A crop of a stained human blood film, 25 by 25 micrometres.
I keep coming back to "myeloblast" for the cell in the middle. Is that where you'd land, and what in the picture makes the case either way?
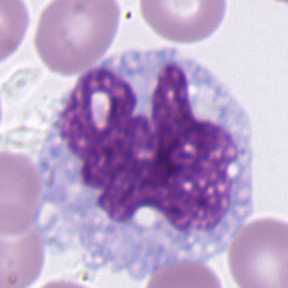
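Look first at the cytoplasm: it is abundant and pale greyish-blue, which goes with monocyte, not myeloblast.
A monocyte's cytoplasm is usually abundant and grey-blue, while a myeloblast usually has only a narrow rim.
The many small clear vacuoles scattered through it point the same way.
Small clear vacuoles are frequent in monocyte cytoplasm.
No coarse coloured granules are seen, and the outline is irregular and slightly scalloped. So this is a monocyte, not a myeloblast.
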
